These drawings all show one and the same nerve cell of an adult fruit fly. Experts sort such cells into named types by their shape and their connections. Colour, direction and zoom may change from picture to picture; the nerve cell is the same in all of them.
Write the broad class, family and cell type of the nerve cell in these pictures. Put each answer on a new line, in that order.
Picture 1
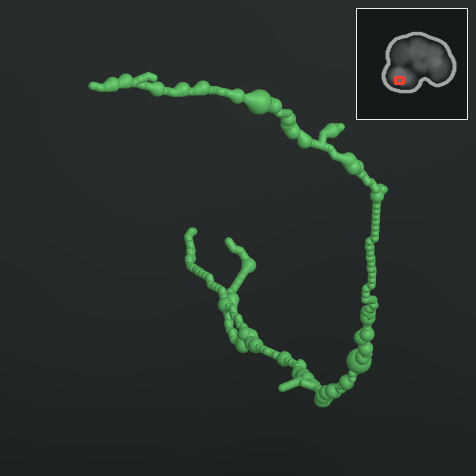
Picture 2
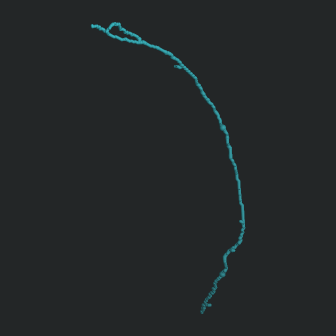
sensory neuron entering the nerve cord
class mechanosensory tactile
SNta31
